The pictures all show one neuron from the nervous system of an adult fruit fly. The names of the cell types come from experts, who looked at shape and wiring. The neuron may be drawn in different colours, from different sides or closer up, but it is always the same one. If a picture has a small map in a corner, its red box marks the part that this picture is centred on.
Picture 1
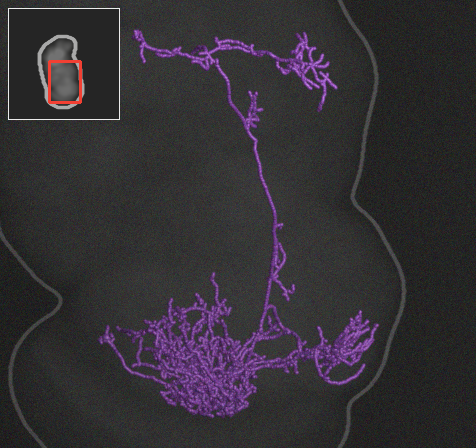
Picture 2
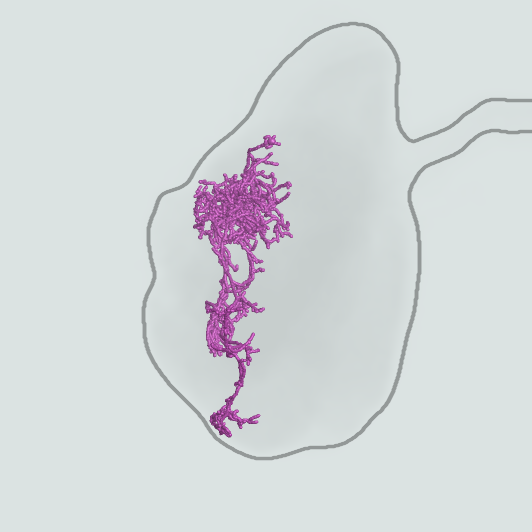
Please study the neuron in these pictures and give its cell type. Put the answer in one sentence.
The cell type is AVLP314.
